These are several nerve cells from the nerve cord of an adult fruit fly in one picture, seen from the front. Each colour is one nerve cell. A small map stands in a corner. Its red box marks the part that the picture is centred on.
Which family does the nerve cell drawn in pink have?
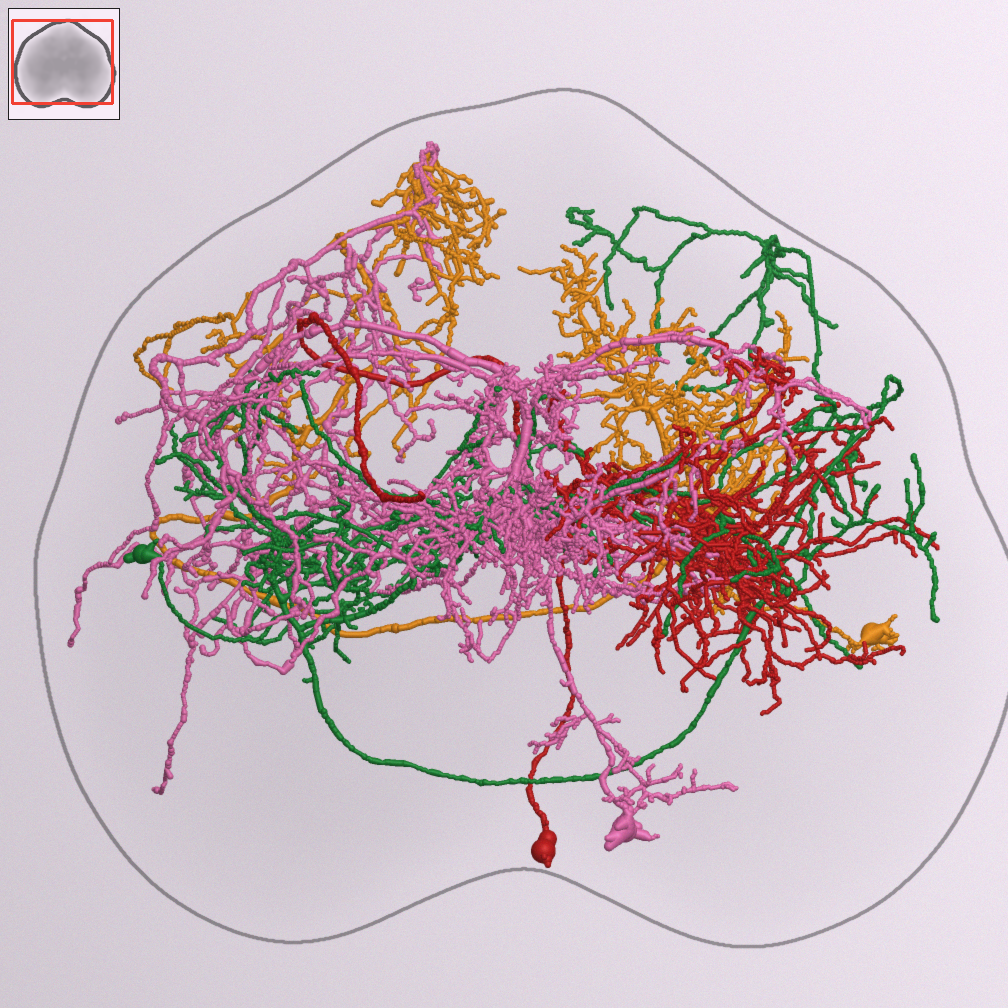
hemilineage 27X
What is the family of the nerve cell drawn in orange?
hemilineage 08B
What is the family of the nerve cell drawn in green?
hemilineage 19B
